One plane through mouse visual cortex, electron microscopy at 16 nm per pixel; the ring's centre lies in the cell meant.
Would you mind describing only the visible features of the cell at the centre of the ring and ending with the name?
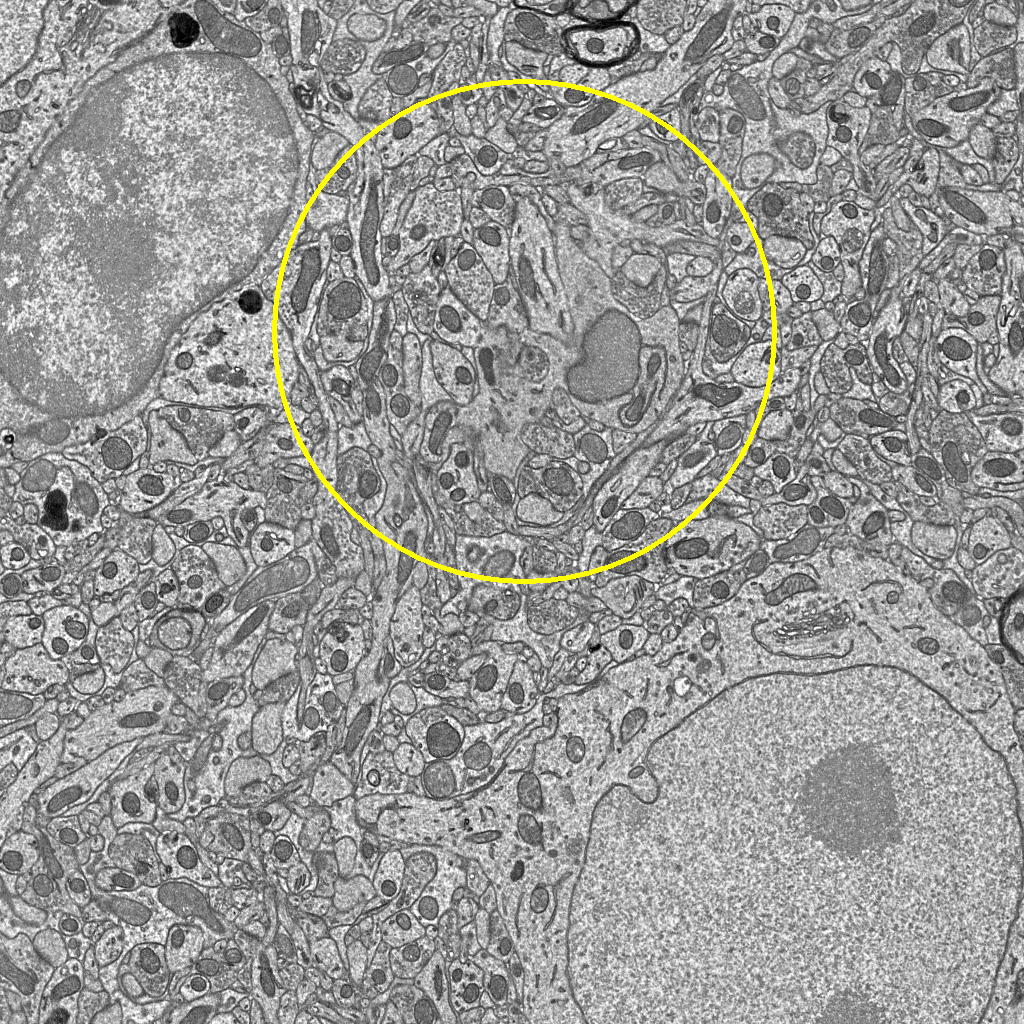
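Let me see: I can't make out any nucleolus in the nucleus. The body's outline is irregular, squeezed between the profiles around it. No other cell body touches it; neuropil full of small profiles with mitochondria surrounds it on all sides. This one is a microglial cell.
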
